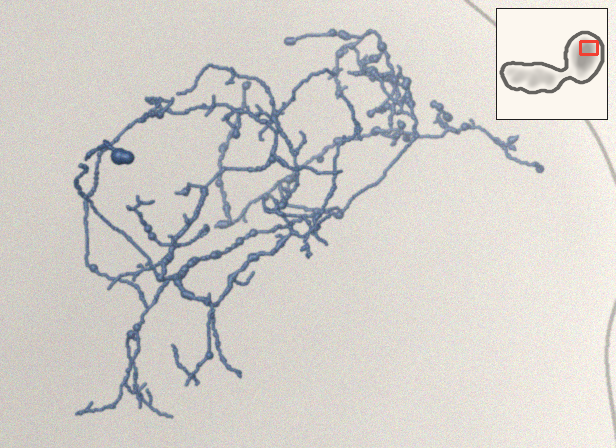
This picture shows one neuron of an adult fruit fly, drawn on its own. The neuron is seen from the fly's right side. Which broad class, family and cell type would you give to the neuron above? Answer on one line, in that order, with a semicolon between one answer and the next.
central-brain intrinsic neuron; hemilineage VLPd&p1_posterior; SMP283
